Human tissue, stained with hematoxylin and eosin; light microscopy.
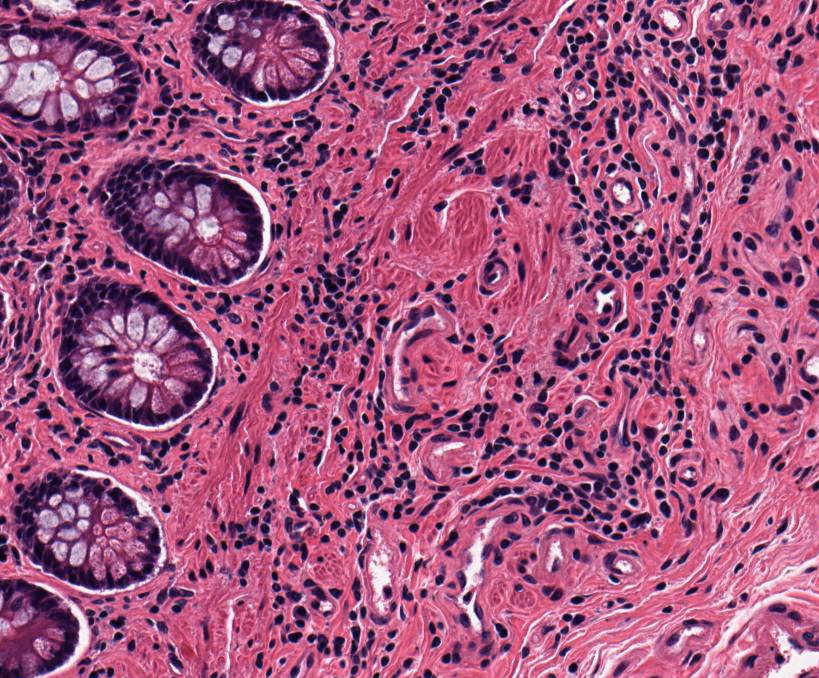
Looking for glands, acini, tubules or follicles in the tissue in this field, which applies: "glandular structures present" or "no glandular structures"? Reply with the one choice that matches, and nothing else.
Glandular structures present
